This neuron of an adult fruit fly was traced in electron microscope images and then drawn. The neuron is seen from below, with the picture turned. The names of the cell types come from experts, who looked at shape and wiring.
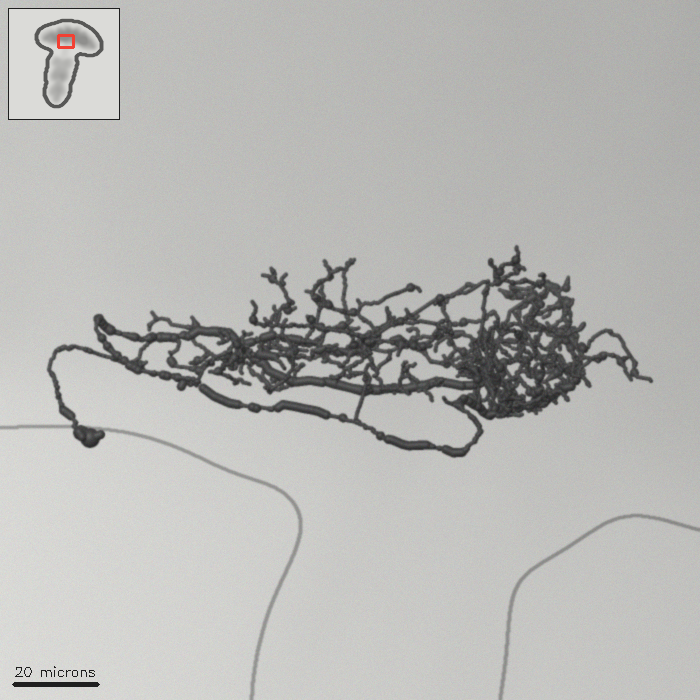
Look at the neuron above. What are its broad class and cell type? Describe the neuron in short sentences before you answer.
The cell body can be seen on the left of the picture. From left to right in the picture it spans about 150 microns. Its broad class is central-brain intrinsic neuron. The cell type is IB058.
